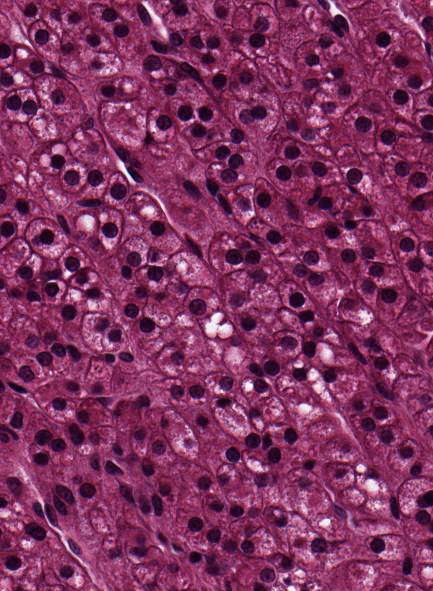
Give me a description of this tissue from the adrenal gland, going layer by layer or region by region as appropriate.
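You've got long cords of cells running diagonally from upper left to lower right, with thin capillary channels between them lined by flattened, elongated nuclei, and barely any stroma. Some cells have scattered small, round, clear vacuoles in the cytoplasm, a little cluster of them near the centre. No fat cells anywhere.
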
